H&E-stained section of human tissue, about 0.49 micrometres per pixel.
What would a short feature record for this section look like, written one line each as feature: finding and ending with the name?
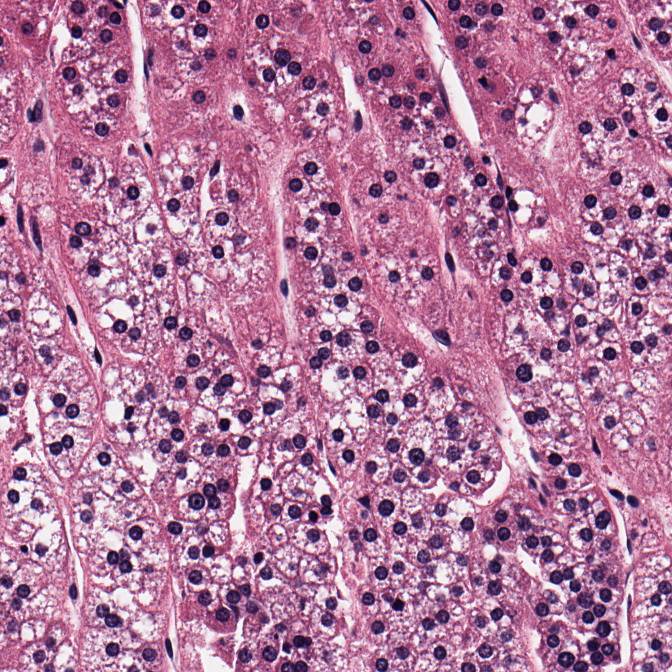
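Cytoplasm: pale and foamy in most cells, full of small clear vacuoles
Nuclei: small, round and dark, sitting centrally in the cord cells
Cords: solid, no glandular lumens inside
Connective tissue between cords: scant, no thick fibrous bands anywhere
Name: adrenal gland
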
